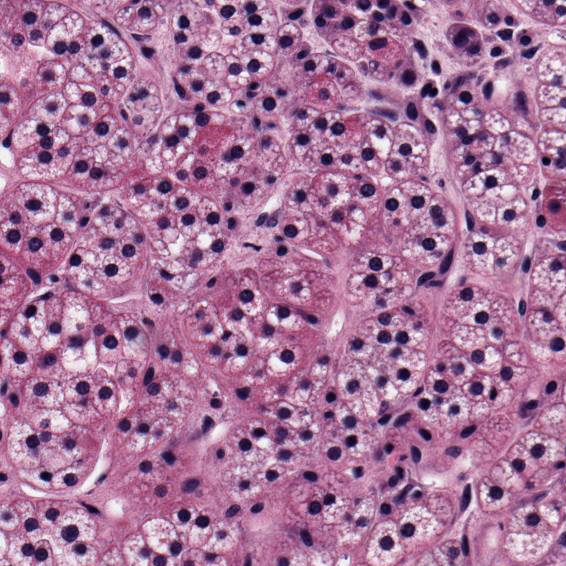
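Adrenal gland, with cells packed throughout the field into rounded nests separated by thin septa. Most cells have pale cytoplasm filled with many small clear vacuoles, giving a bubbly look. Their nuclei are round, dark and fairly uniform in size. Most cells hold a single nucleus, placed near the centre rather than at one pole.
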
